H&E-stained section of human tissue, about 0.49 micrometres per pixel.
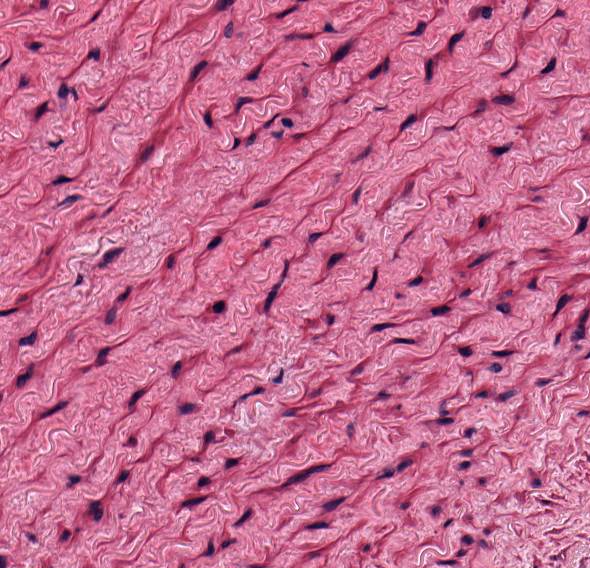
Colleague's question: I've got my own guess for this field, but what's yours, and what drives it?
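The field mainly shows the tunica media of an artery. Its eosinophilic fibres are wavy and crimped, and fibres and nuclei run in parallel from lower left to upper right. Its nuclei are dark, elongated and spindle-shaped.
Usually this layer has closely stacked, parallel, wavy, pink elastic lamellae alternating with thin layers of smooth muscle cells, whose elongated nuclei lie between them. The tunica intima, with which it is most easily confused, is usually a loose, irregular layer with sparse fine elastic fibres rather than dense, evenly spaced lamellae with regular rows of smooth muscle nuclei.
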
